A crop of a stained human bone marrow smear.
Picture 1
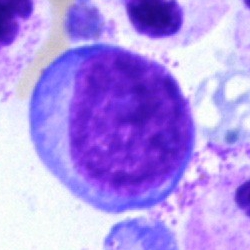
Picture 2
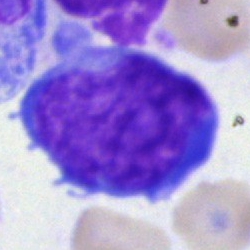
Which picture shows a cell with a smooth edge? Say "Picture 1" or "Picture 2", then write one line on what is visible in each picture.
Picture 1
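Picture 1: The cell outline is smooth and rounded.
Picture 2: Small blunt projections stick out from the left and lower edges.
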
